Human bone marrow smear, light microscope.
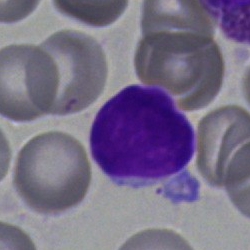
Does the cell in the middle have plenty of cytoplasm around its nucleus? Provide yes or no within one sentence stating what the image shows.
No, in this cell the cytoplasm is scant.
